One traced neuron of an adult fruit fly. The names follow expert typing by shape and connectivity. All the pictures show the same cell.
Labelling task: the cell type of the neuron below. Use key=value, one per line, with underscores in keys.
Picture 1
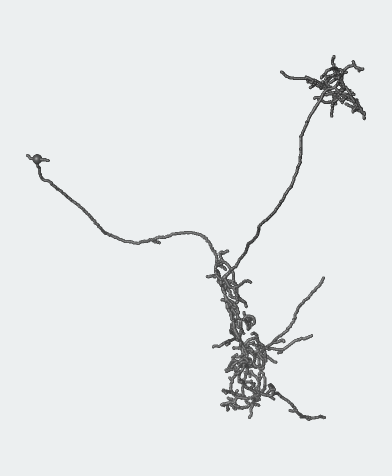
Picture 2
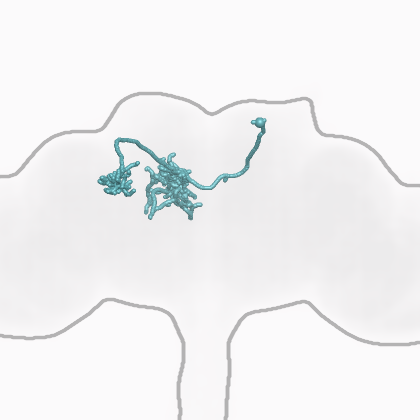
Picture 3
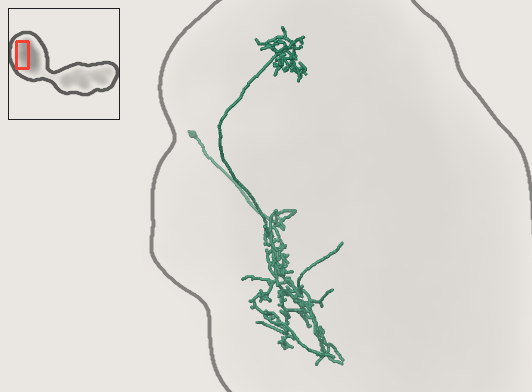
cell_type=mAL_m4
